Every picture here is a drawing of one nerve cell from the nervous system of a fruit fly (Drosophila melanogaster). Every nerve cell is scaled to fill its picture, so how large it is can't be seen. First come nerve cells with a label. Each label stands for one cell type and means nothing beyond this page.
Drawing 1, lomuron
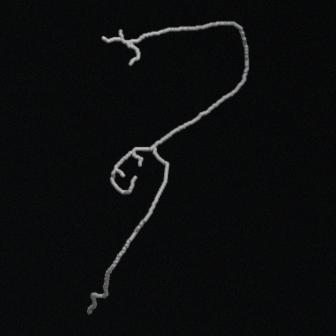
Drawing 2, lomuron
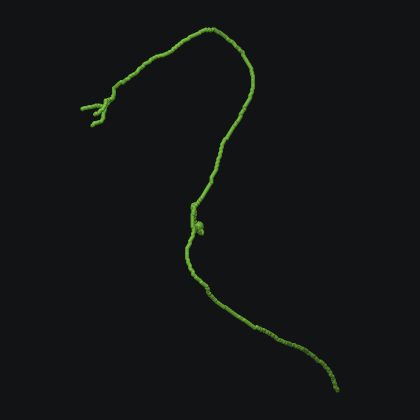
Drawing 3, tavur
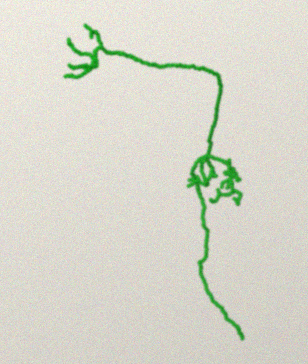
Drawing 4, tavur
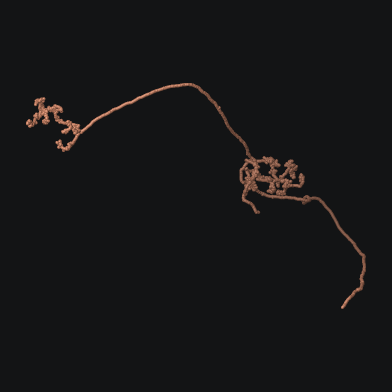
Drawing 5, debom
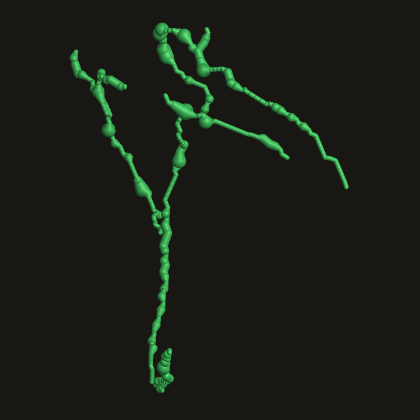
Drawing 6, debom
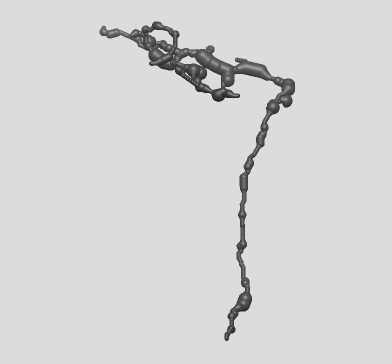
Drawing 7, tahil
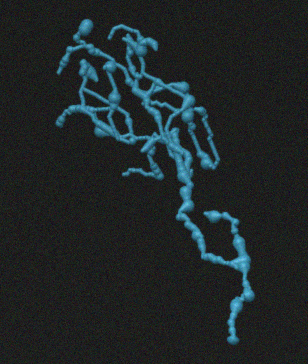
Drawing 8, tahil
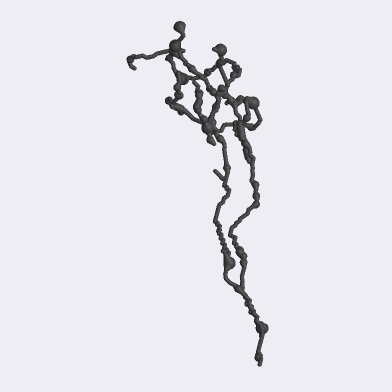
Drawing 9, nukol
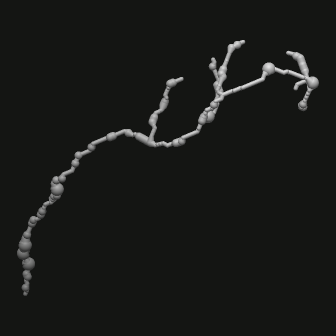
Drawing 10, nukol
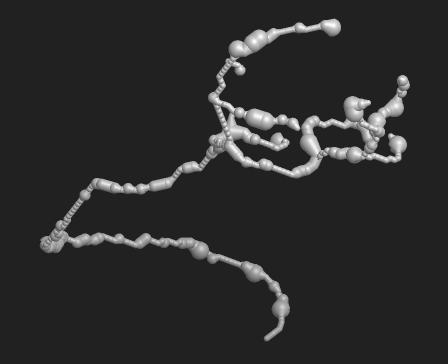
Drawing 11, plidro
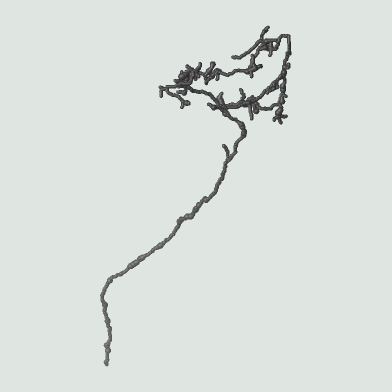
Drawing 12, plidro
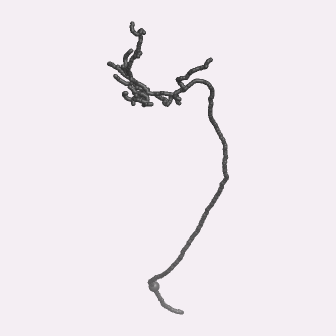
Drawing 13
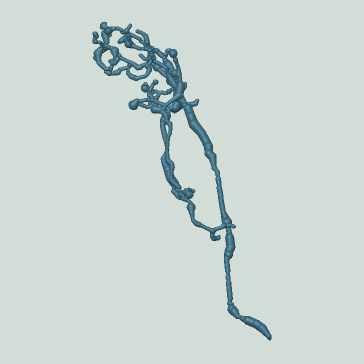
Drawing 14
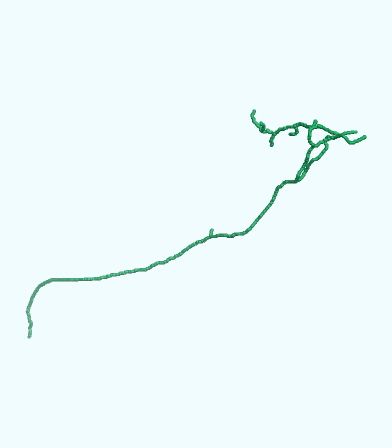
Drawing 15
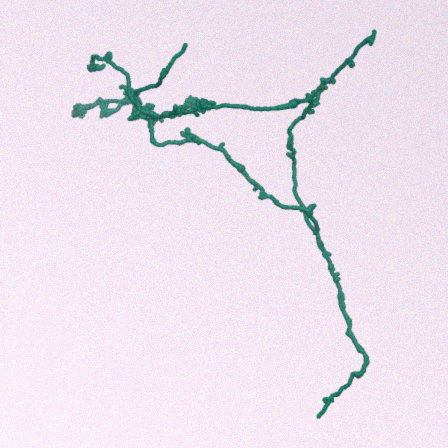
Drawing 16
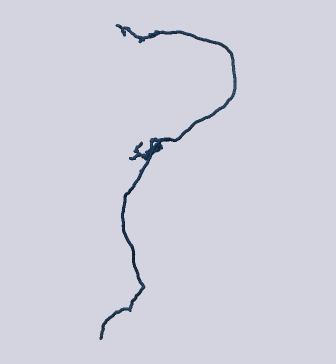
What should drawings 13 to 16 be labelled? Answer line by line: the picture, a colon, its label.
13: tahil
14: plidro
15: debom
16: lomuron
